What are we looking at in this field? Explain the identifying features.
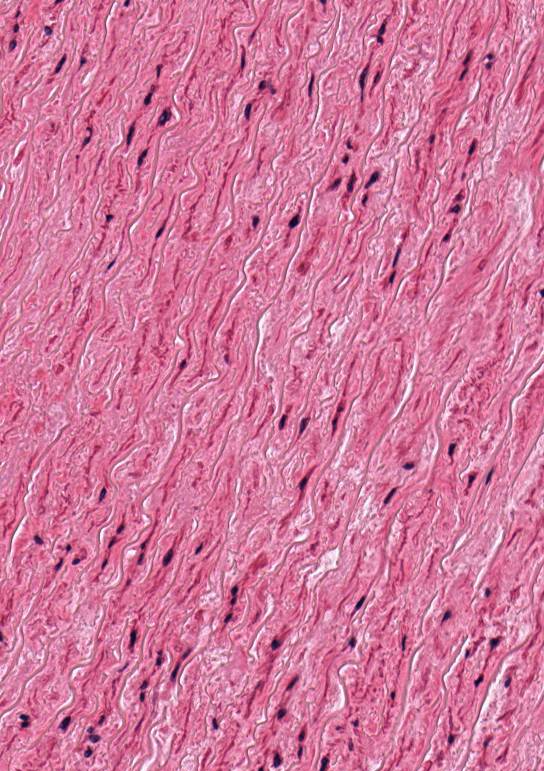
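The field shows the tunica media of an artery. First check: one uniform sheet of closely packed parallel fibres, wavy in course, with thin dark elongated nuclei lying parallel to them. Next, narrow white slits run between the fibres lengthwise.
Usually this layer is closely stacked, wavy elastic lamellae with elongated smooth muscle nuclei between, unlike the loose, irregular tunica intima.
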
